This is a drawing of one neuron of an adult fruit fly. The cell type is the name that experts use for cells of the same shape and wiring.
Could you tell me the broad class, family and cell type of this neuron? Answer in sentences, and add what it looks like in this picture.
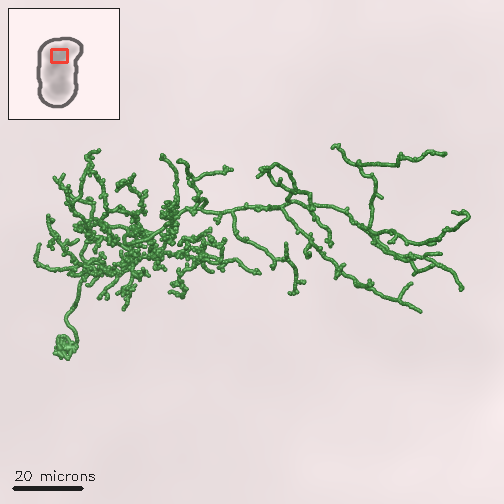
This is an optic-lobe intrinsic neuron. Its family is LPi. Its cell type is LPi3b. By the scale bar it is about 130 microns wide in this view. Dozens of branch ends can be seen.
